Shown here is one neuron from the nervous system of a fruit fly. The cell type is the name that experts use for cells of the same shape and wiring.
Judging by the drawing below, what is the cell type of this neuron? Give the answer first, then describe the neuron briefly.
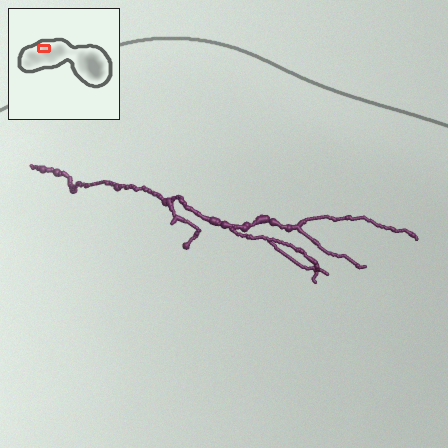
The cell type is LgLG3. Its broad class is sensory neuron entering the nerve cord. The drawing shows no cell body. There are a dozen or fewer branch ends.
